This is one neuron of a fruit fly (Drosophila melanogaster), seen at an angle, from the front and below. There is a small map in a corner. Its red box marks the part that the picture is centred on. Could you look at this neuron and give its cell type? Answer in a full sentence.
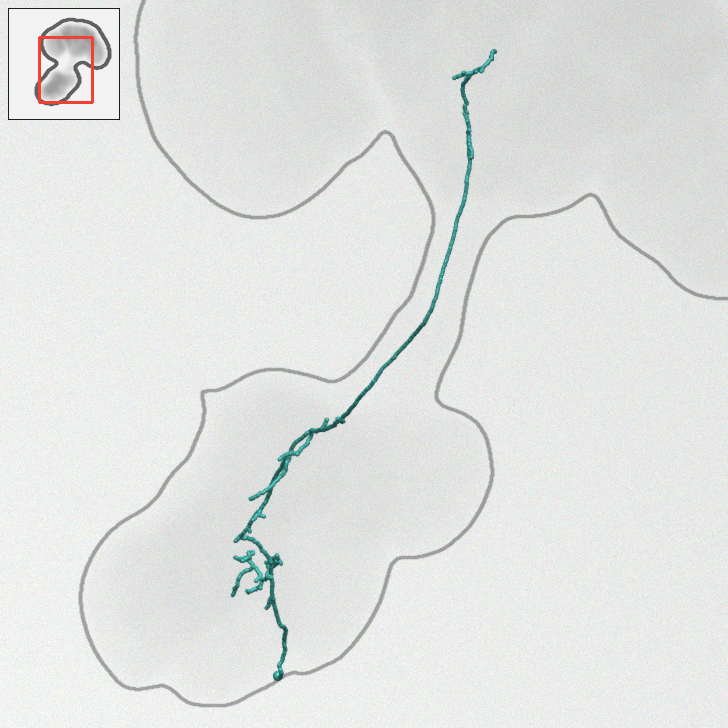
The cell type is AN08B100.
